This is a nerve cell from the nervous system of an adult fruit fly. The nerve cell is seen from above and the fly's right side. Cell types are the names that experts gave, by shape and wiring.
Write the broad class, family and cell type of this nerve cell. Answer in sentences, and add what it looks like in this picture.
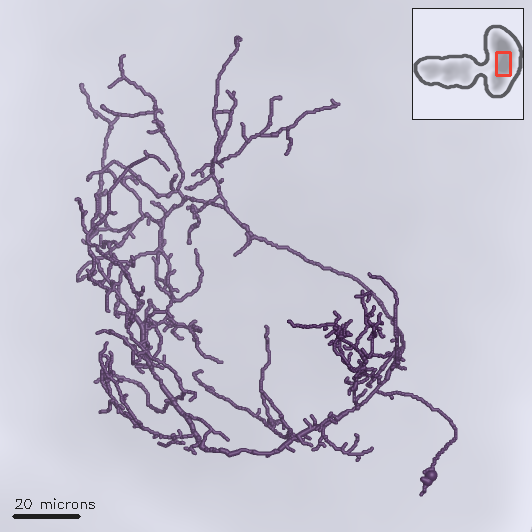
Its broad class is central-brain intrinsic neuron. The family is hemilineage SLPa&l1_anterior. Its cell type is PLP052. It lies in the brain. The cell body can be seen at the lower right of the picture. By the scale bar it is about 140 microns tall in this view.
